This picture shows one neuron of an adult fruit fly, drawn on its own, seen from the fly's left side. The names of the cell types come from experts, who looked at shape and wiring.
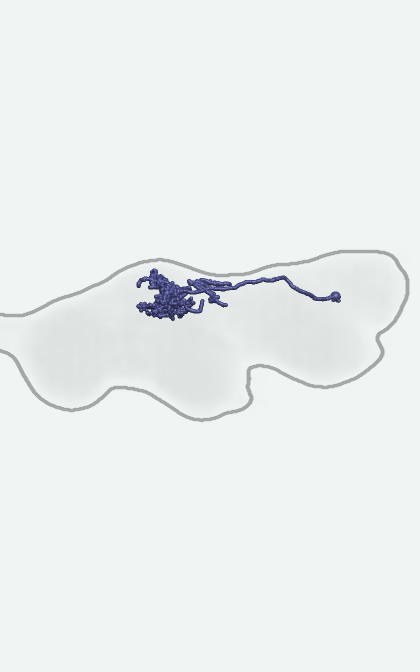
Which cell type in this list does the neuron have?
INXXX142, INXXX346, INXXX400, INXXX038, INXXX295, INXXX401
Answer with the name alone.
INXXX142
